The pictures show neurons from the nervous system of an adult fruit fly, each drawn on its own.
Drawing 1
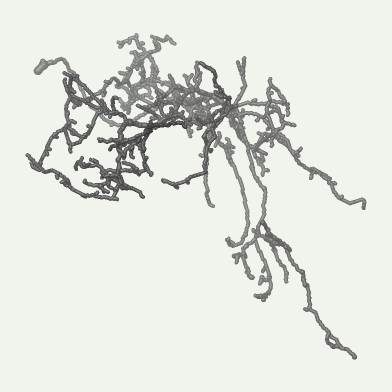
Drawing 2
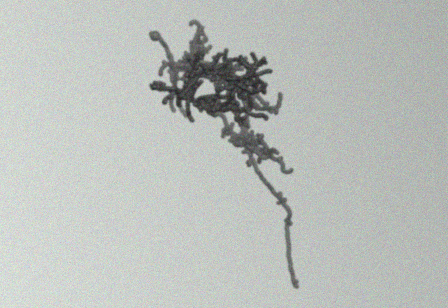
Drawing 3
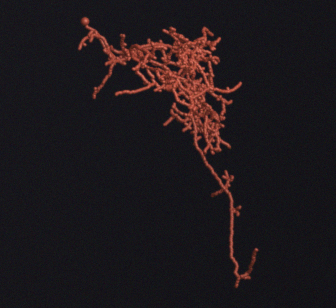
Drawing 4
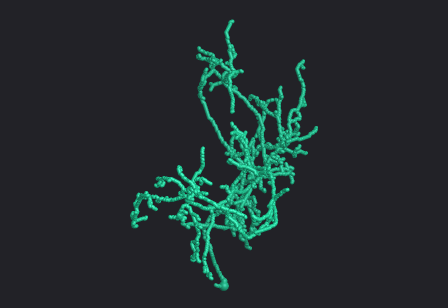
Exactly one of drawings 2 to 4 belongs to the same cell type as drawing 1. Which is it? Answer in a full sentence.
Drawing 4 is of the same cell type.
